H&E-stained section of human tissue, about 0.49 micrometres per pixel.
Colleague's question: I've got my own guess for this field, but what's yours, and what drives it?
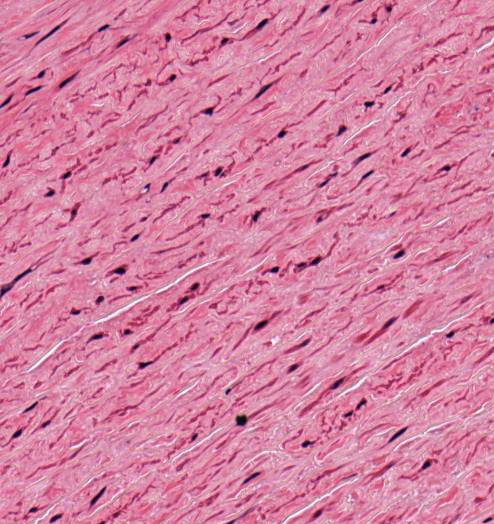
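Tunica media of an artery occupies the field. Closely packed, parallel pink fibres run diagonally from lower left to upper right, following a slightly wavy rather than straight course. Dark, elongated, spindle-shaped nuclei lie with their long axes along the fibres and are spread evenly, without clusters.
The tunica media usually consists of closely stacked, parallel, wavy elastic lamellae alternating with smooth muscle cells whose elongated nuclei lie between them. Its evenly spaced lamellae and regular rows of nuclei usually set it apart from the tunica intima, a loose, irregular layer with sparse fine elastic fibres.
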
